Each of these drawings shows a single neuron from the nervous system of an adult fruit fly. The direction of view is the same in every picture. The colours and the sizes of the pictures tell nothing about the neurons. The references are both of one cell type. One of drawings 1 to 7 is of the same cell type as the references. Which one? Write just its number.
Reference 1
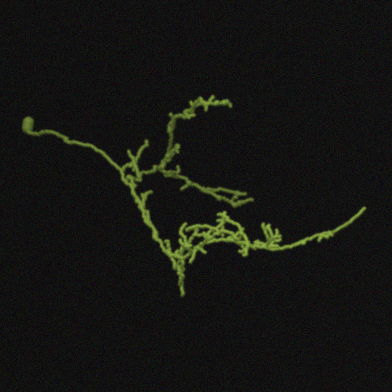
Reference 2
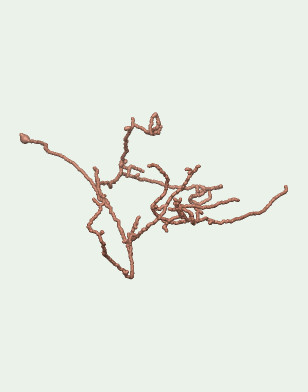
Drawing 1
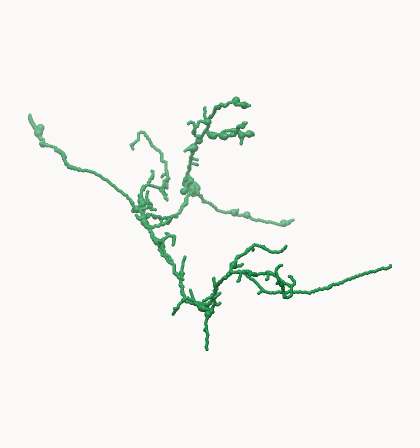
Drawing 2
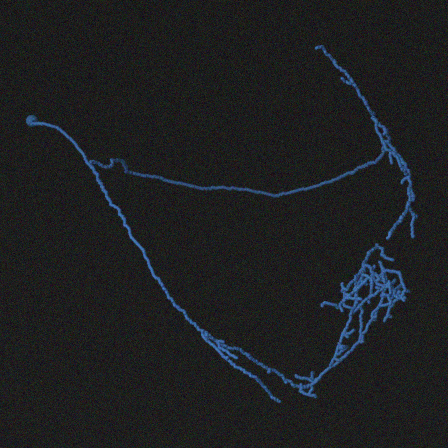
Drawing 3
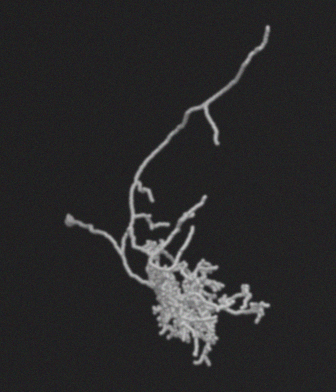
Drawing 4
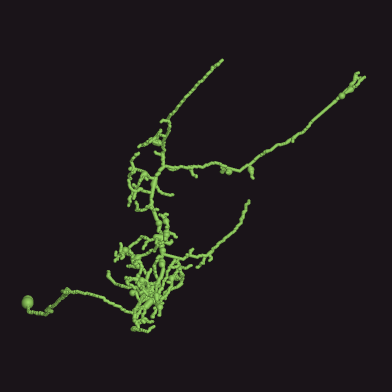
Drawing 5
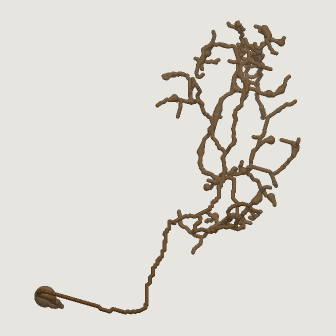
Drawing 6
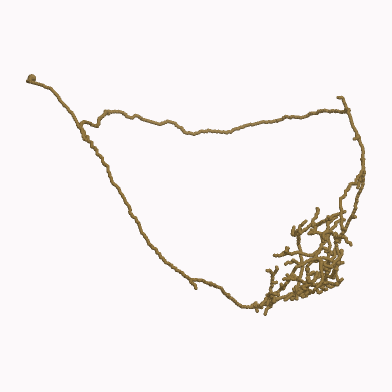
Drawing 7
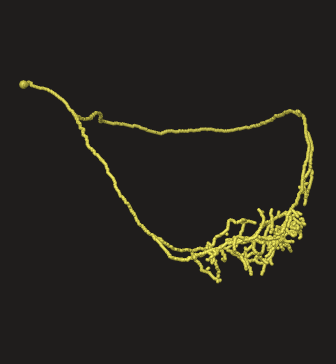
1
